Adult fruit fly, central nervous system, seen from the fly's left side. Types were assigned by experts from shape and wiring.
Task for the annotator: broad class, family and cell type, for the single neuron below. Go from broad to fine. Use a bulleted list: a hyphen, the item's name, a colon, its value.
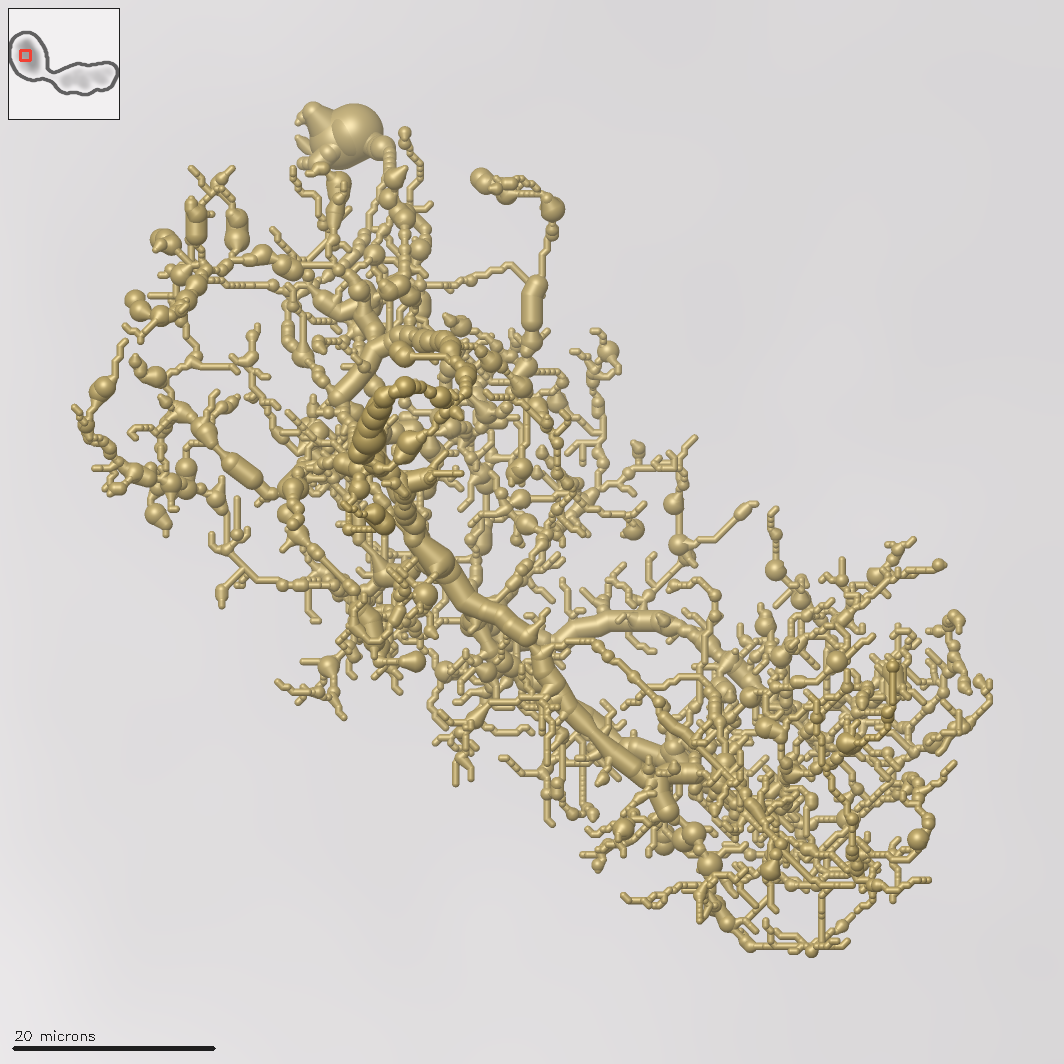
- broad class: central-brain intrinsic neuron
- family: hemilineage VLPl2_medial
- cell type: AVLP153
